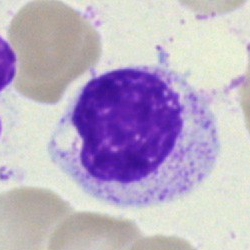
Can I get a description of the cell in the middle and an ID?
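Look first at the nucleus: you won't find a distinct nucleolus in it. Around it runs a moderate rim of cytoplasm, and notice that the rim is widest toward the lower right. Fine purple granules are scattered through that cytoplasm. Just left of the nucleus, though, there is a pale area with few granules. This cell is a myelocyte.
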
